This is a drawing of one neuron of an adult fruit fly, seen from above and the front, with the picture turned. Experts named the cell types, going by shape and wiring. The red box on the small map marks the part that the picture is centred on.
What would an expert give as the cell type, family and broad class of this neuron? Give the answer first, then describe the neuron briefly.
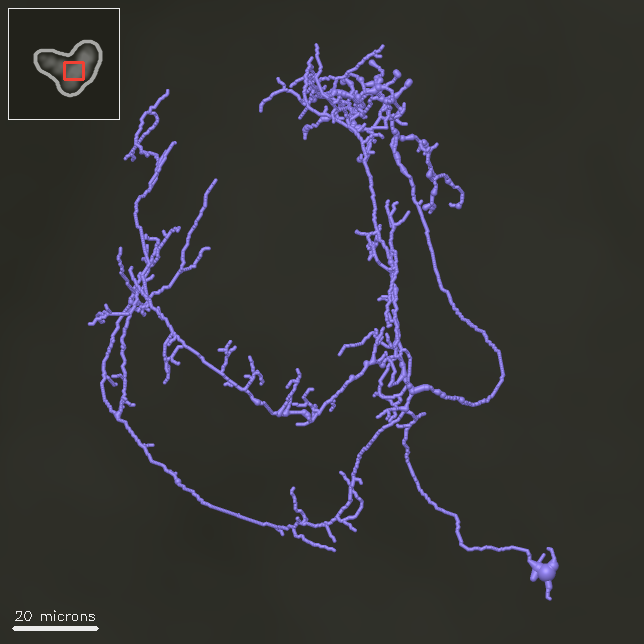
Its cell type is CL086_c. Its family is hemilineage SLPa&l1_anterior. It is a central-brain intrinsic neuron. The cell body can be seen at the lower right of the picture. By the scale bar it is about 140 microns tall in this view.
